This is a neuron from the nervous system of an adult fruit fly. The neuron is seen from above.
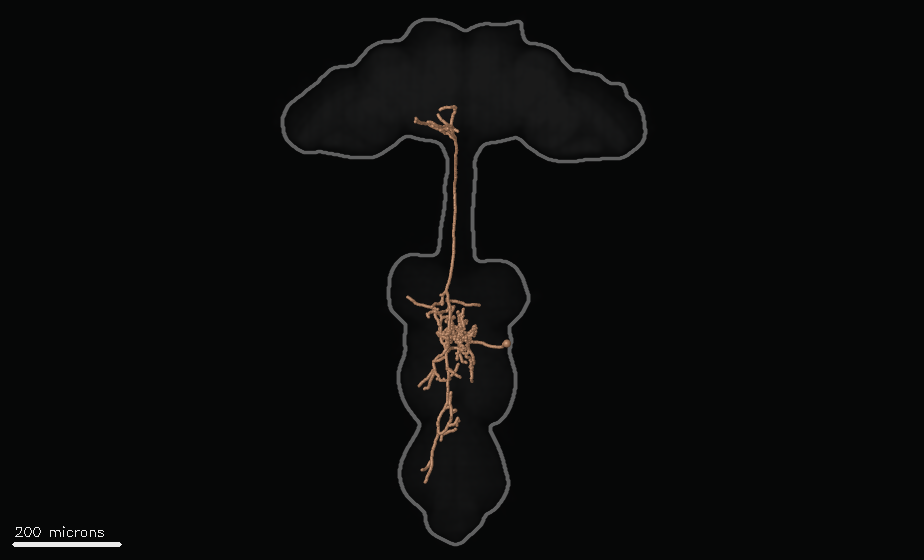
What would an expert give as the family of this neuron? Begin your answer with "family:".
family: hemilineage 18B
